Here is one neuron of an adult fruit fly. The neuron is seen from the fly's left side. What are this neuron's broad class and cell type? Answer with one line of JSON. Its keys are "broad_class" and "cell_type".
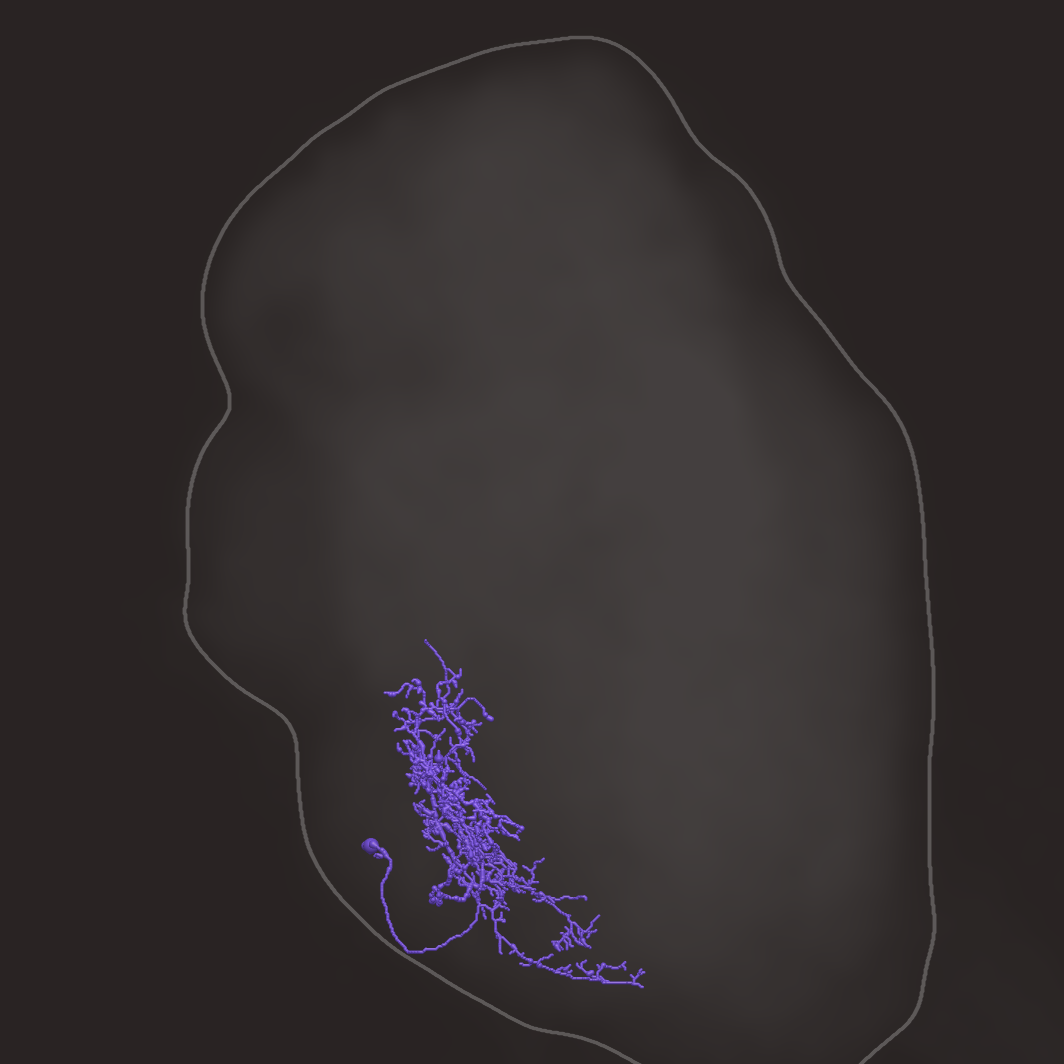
{"broad_class": "central-brain intrinsic neuron", "cell_type": "GNG539"}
